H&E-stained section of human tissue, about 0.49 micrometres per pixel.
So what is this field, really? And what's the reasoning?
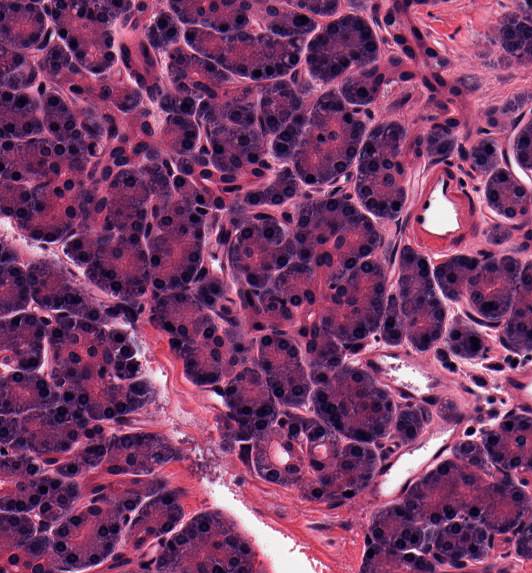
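That's exocrine pancreas. The rounded acini are closely packed, split only by thin pink fibrous septa, with round dark nuclei toward each outer edge.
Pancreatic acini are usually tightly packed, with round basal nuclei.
Their cytoplasm is abundant, granular and purple-pink.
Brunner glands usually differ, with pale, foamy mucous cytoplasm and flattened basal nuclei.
Most acini show no visible central lumen.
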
